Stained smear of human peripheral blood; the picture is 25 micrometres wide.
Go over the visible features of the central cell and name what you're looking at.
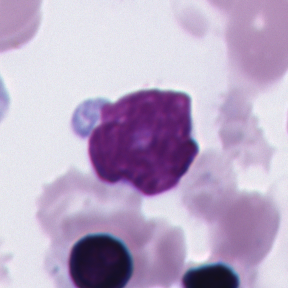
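Taking the nucleus first, it is irregular in shape with uneven, bumpy edges and measures about 10 micrometres across. Next, the chromatin stains deep magenta-purple and has a mottled, streaky texture, with a small paler spot near the centre of the nucleus. Last, the cytoplasm is scant, showing at most as a thin rim around the nucleus. This is a typical lymphocyte.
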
